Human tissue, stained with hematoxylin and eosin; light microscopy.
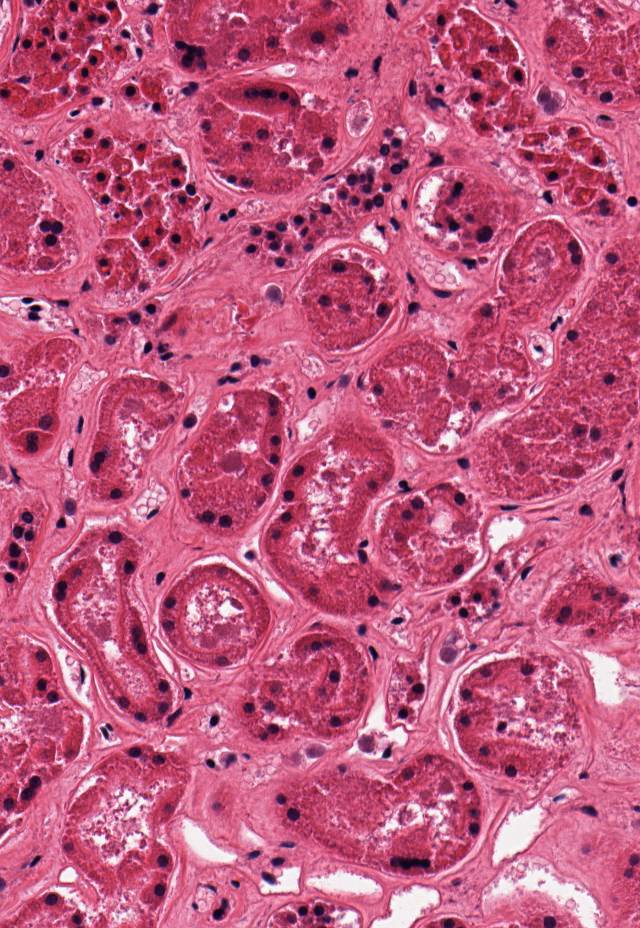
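Renal cortex. Notice how closely packed rounded and curved tubular profiles fill the whole field, with narrow bands of stroma between them. The lining cells have abundant granular eosinophilic cytoplasm, and their round, darkly stained nuclei lie singly within it. Look too for the distinct pale pink, membrane-like rim bounding each tubule against the stroma.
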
